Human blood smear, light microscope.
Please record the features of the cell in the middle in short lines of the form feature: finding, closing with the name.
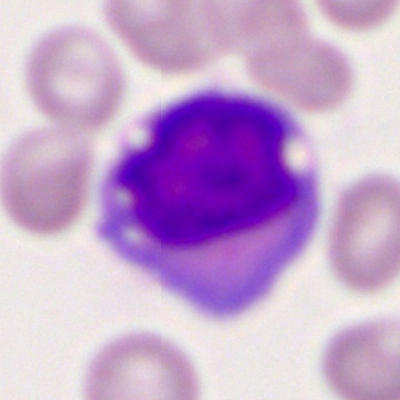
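Nucleus: one unlobed mass, as far as I can tell
Chromatin: stains a dense dark purple
Cytoplasm: pale bluish-lilac, it seems
Vacuoles: a few small, clear, round ones near the cell edge
So the name: myeloblast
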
